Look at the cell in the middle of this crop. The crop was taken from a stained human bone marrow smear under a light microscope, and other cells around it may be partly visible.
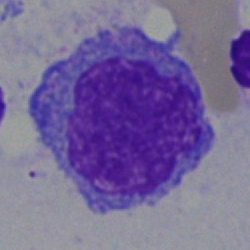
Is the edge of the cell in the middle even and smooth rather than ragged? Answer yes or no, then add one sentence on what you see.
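No. The cell outline is irregular, with small bumps along its edge.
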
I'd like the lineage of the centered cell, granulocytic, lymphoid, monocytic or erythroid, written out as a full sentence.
The cell in the middle of the crop is considered part of the monocytic lineage.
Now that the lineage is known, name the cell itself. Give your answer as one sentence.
The cell of interest, located centrally, is a monocyte.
